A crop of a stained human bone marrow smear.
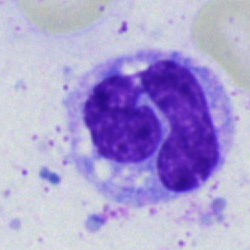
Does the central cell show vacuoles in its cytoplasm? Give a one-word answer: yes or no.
Yes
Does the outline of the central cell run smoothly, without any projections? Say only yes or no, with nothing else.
Yes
